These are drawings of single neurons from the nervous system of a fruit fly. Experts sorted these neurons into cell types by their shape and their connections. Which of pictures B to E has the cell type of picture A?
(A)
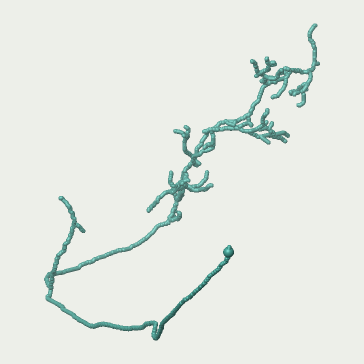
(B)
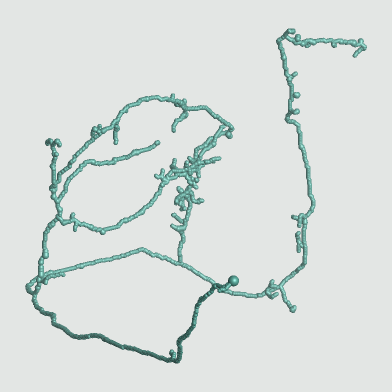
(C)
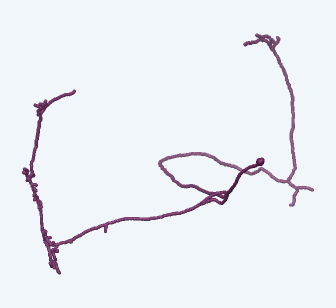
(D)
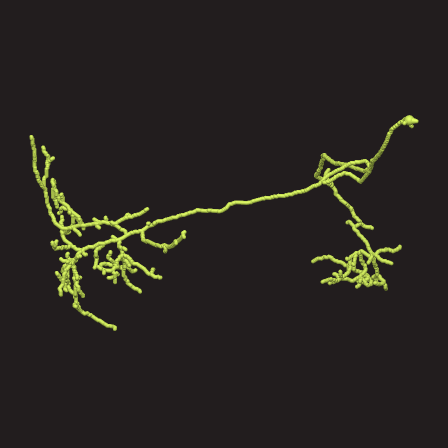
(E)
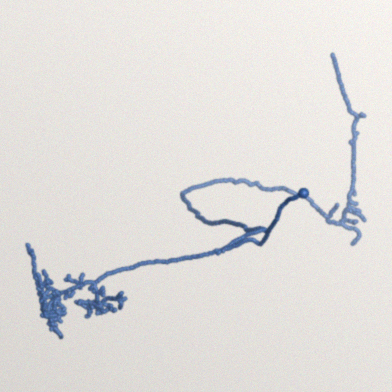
Picture B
